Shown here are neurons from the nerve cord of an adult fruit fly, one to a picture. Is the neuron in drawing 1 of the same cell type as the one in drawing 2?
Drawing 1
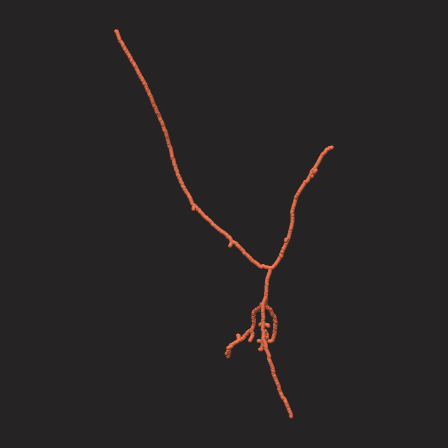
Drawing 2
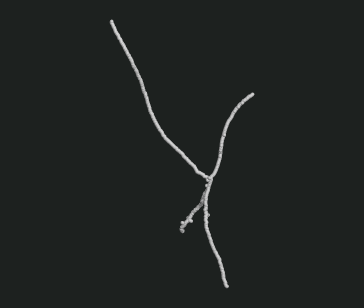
yes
